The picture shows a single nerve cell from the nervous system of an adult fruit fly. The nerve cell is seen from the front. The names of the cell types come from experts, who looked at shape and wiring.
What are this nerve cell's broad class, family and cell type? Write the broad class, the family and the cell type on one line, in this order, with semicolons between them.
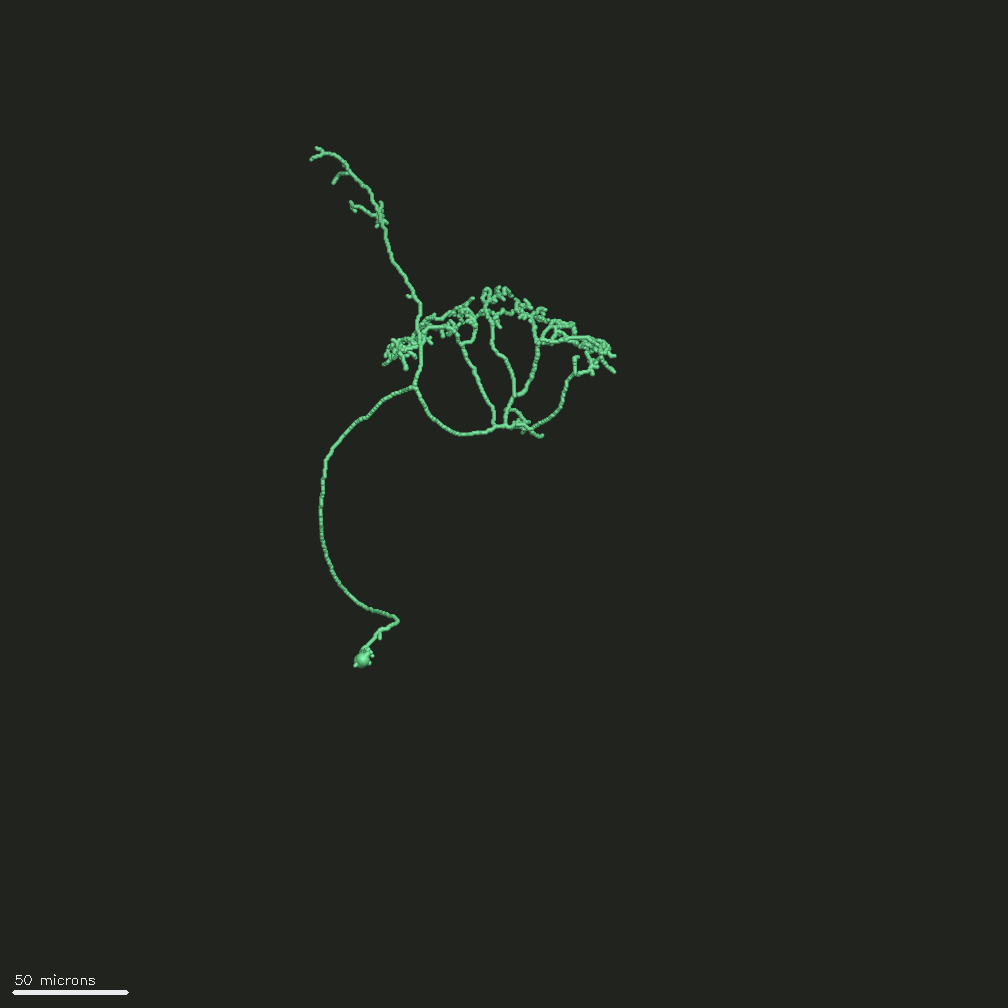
central-brain intrinsic neuron; hemilineage LALv1_dorsal; FB1I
